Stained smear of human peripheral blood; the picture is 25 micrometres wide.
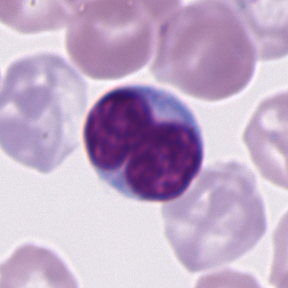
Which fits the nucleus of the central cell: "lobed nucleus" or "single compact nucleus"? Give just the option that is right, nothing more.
Lobed nucleus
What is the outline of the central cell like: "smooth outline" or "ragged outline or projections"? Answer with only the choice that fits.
Smooth outline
